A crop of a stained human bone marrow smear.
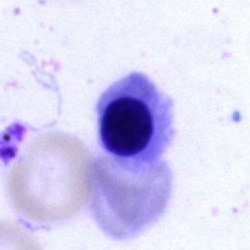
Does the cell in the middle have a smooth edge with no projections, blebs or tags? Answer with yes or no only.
No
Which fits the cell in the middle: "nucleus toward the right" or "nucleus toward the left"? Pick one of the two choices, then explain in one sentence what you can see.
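Nucleus toward the left. The cytoplasm is pale lavender-blue and lies mostly above and to the right of the nucleus.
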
